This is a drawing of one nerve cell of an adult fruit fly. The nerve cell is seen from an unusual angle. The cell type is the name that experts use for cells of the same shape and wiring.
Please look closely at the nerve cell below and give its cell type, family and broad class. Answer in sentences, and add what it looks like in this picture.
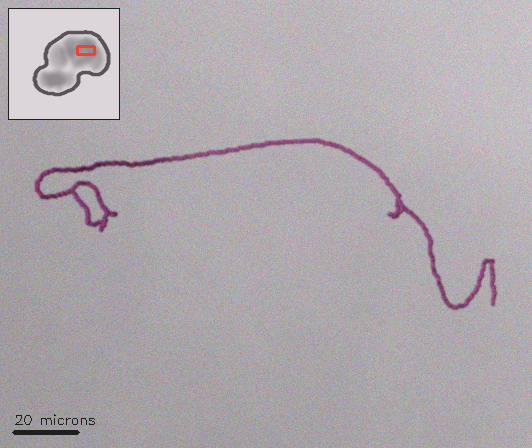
Its cell type is ORN_DA2. Its family is called class olfactory. This is a sensory neuron entering the brain. No cell body is drawn. From left to right in the picture it spans about 150 microns. There are a dozen or fewer branch ends.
